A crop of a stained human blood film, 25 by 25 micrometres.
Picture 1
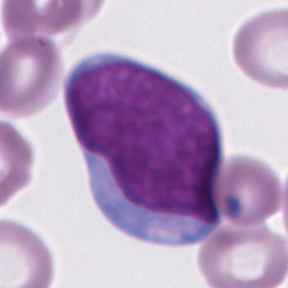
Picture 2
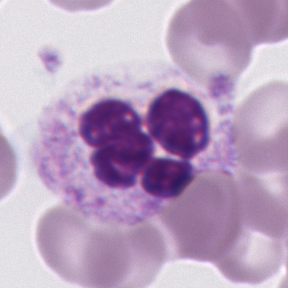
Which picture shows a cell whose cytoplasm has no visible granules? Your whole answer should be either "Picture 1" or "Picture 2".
Picture 1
